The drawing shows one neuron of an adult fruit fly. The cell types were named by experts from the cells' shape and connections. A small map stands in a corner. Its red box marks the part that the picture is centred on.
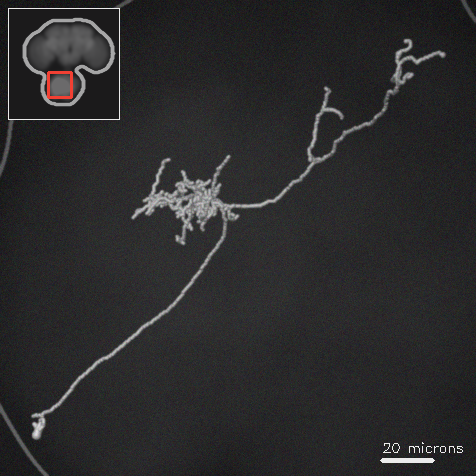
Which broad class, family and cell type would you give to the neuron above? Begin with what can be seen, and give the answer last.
The cell body is at the lower left of the picture. By the scale bar it is about 160 microns wide in this view. Dozens of branch ends can be seen. This is a nerve-cord intrinsic neuron. The family is hemilineage 08B. The cell type is IN08B093.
